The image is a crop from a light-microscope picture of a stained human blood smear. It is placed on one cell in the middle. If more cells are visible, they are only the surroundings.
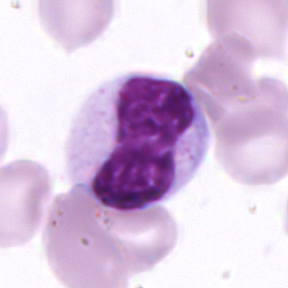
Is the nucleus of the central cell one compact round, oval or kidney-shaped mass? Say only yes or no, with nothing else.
No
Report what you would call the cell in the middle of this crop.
metamyelocyte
